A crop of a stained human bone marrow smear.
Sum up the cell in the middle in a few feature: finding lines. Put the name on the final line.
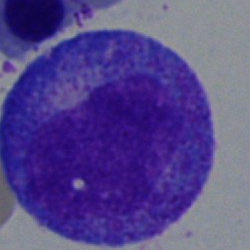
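Chromatin: finely granular, evenly spread
Cytoplasm: deep blue, widest band along the top of the cell
Paler zone: cytoplasm against the upper-left edge of the nucleus
Clear spot: one, small and round, over the lower-left part of the nucleus
Identification: promyelocyte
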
